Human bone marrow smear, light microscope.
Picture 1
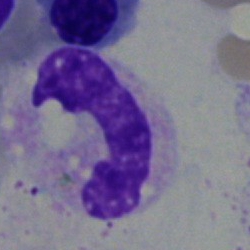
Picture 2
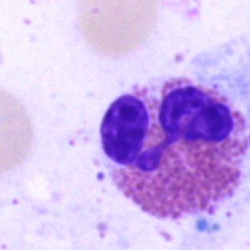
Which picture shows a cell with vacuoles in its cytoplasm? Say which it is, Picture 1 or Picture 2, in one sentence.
At least one clear vacuole is visible in the cytoplasm of the cell in Picture 1.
